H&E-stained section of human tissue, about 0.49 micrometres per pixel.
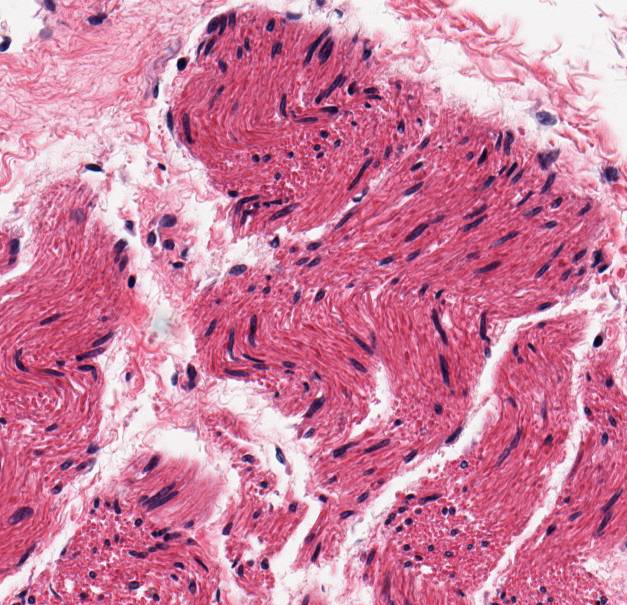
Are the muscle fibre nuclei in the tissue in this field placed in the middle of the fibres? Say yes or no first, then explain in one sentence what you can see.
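Yes. In the cross-cut areas in the lower part of the field, the cells appear as small round profiles, some with a central nucleus.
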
